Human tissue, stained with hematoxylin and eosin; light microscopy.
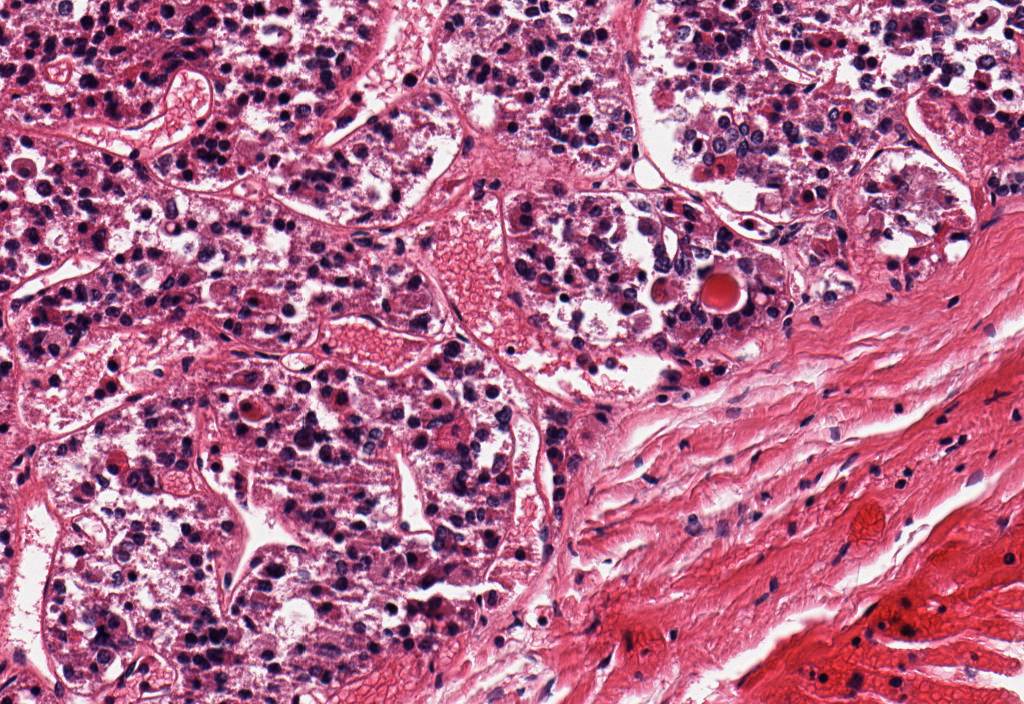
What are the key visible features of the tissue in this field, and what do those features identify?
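Left and upper field: cells in nests and cords, divided by thin, delicate septa. Nest cells mixed: some with bright pink cytoplasm, some purple, many pale. Lower right: dense pink fibrous band with elongated spindle nuclei, running diagonally toward upper right. Just right of centre: a single round, homogeneous bright red globule. Name: pituitary.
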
